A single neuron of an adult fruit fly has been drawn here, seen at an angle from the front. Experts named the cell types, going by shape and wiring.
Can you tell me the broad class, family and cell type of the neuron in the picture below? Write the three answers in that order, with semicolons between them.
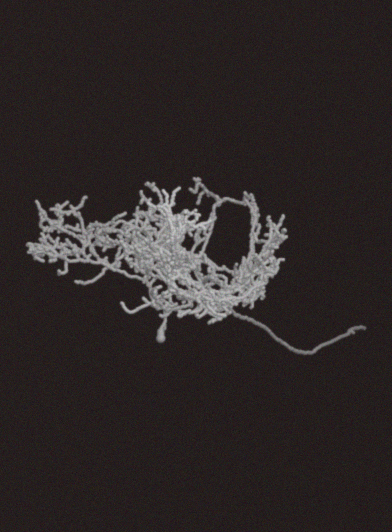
descending neuron; DNg; DNg86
